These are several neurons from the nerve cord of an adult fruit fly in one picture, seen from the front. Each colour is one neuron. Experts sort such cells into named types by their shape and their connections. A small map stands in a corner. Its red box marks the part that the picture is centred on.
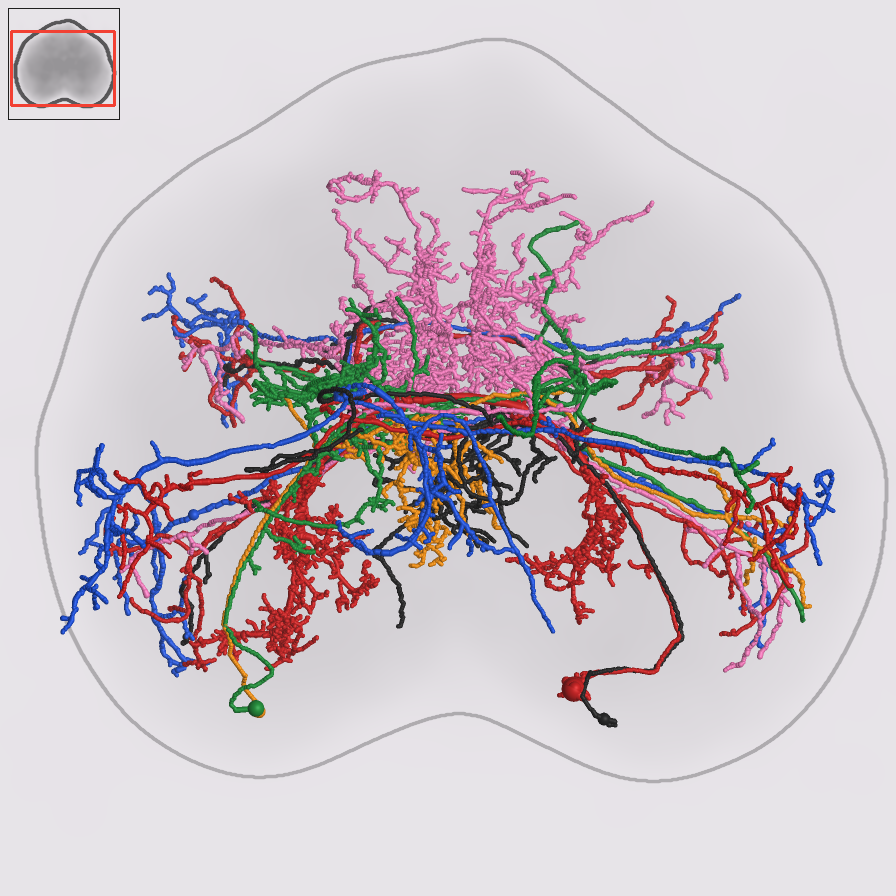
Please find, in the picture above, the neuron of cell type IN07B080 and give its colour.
orange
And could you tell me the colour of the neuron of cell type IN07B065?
black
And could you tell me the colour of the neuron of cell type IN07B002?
red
